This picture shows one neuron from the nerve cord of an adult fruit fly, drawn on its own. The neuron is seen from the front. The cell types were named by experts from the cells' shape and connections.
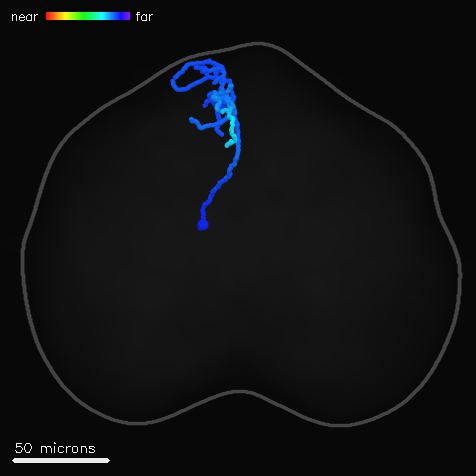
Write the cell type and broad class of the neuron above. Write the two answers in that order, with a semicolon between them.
INXXX045; nerve-cord intrinsic neuron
